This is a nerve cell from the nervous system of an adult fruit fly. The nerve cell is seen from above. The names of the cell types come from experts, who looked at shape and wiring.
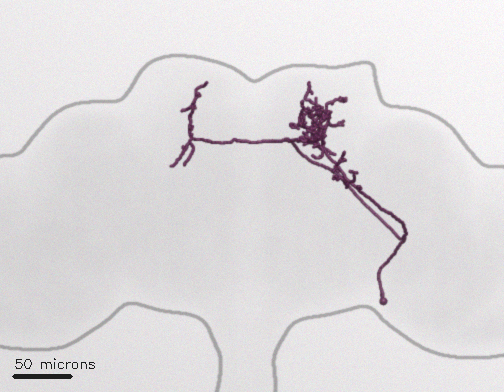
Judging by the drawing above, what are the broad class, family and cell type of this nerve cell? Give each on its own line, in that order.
central-brain intrinsic neuron
hemilineage VLPl&p1_posterior
SMP568_a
